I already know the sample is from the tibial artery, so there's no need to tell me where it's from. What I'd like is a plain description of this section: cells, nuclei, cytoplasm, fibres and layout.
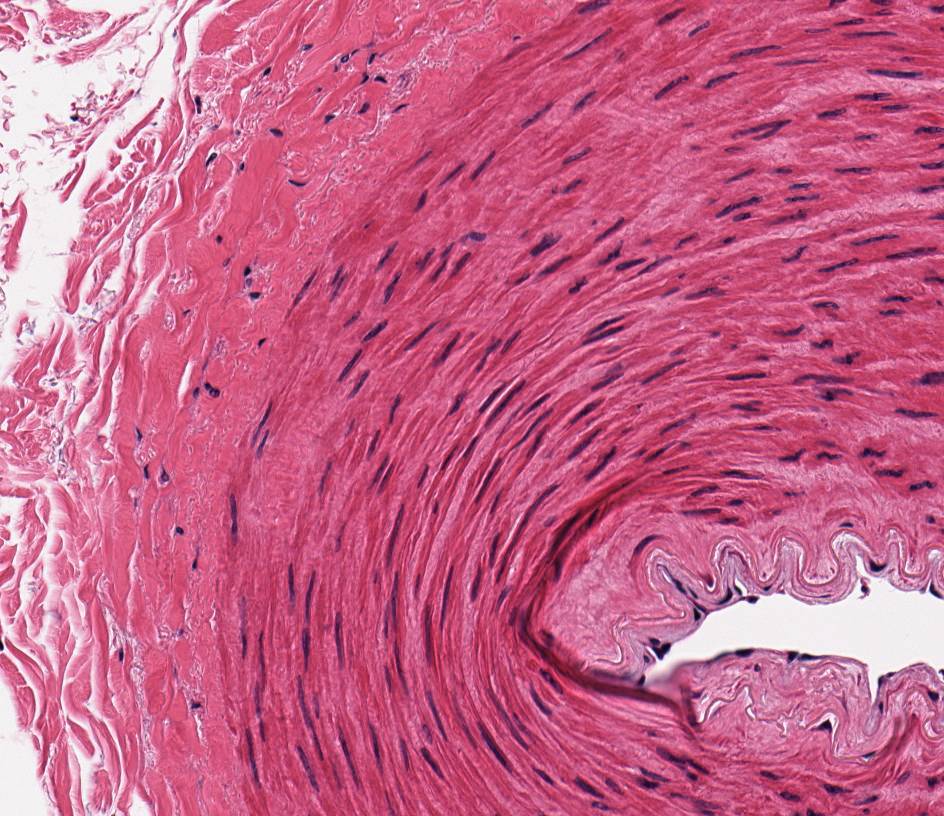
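First, the wall: a thick band of smooth muscle curves in an arc around a small lumen at the lower right. Second, its nuclei: elongated and cigar-shaped, lying parallel to one another along the curve. Third, the outline of that lumen: a wavy, glassy internal elastic lamina. Last, the left edge: loose, wavy bundles of pink collagen holding only a few scattered nuclei.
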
